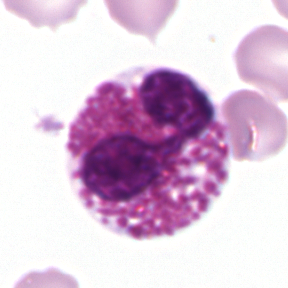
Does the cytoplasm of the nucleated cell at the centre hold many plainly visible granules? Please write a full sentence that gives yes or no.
Yes, granules are visible in large numbers in its cytoplasm.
